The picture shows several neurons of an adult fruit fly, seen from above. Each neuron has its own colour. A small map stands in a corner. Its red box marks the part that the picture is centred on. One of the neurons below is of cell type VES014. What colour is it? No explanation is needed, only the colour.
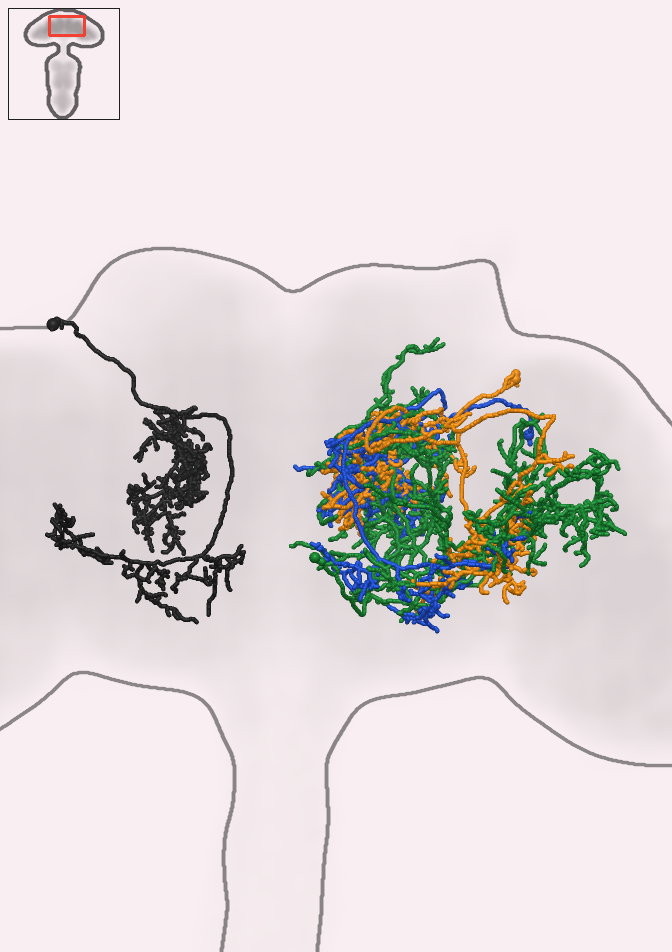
black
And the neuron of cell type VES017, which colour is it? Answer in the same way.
blue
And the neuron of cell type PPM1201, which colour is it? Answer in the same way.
green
